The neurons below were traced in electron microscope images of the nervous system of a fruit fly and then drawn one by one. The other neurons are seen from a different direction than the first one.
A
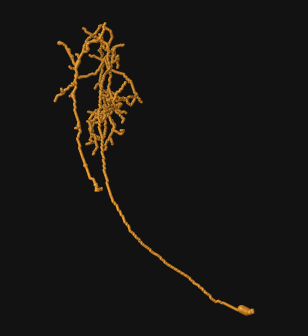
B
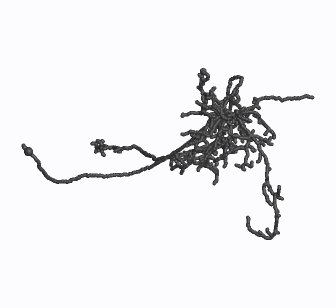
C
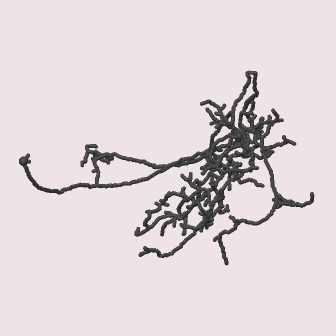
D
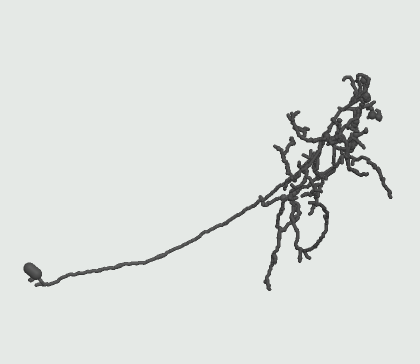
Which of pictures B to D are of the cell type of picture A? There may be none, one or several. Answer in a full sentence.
Picture D is of the same cell type.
